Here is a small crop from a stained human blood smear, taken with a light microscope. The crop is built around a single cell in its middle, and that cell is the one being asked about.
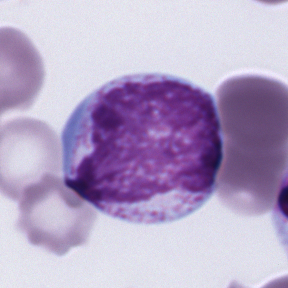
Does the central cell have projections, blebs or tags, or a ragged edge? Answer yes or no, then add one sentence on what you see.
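No. The cell has a round, smooth outline.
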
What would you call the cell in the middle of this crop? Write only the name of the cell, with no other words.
myelocyte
